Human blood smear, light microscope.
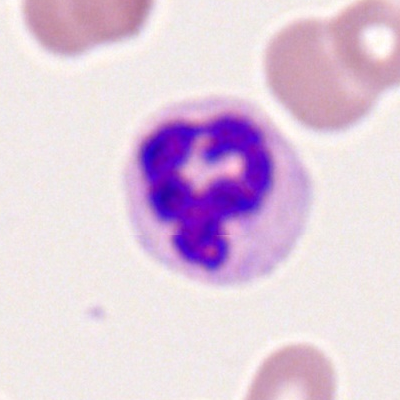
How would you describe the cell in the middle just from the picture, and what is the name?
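Several lobes make up the nucleus, curving around a pale central patch. The chromatin is dark purple and coarsely clumped, and the cytoplasm is pale pinkish-lilac. Cell type: segmented neutrophil.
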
